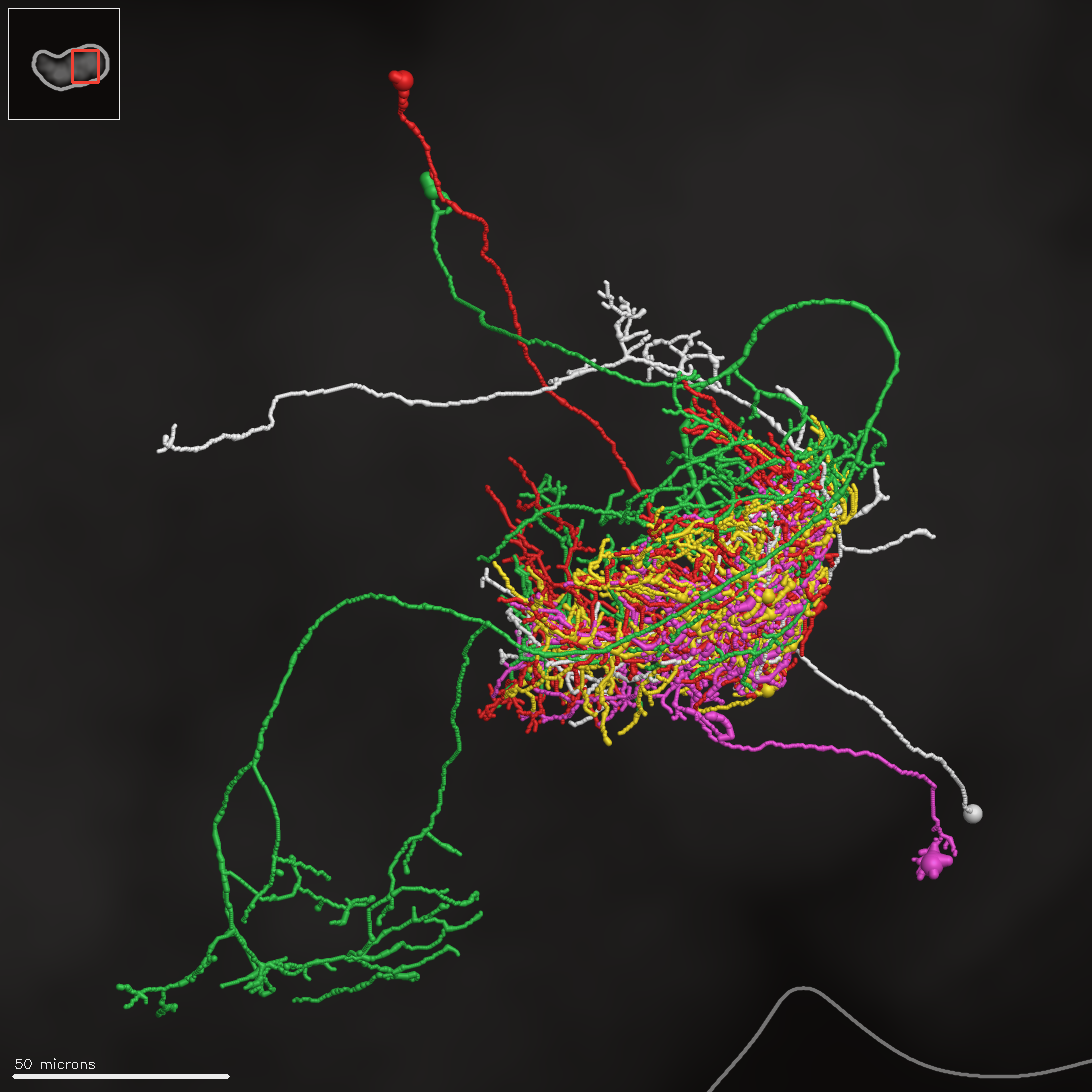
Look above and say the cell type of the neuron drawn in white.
CL055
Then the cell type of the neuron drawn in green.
LAL195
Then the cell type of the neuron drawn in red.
LAL128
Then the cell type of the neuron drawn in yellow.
LAL207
